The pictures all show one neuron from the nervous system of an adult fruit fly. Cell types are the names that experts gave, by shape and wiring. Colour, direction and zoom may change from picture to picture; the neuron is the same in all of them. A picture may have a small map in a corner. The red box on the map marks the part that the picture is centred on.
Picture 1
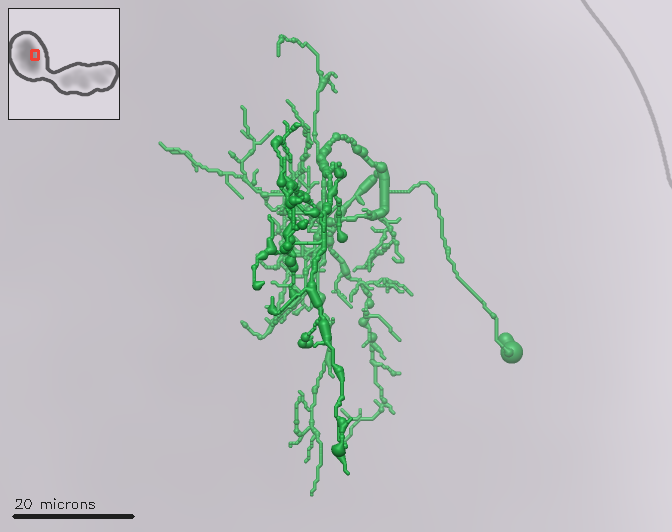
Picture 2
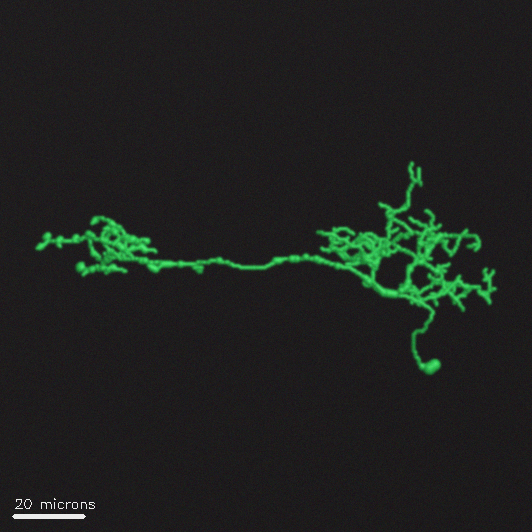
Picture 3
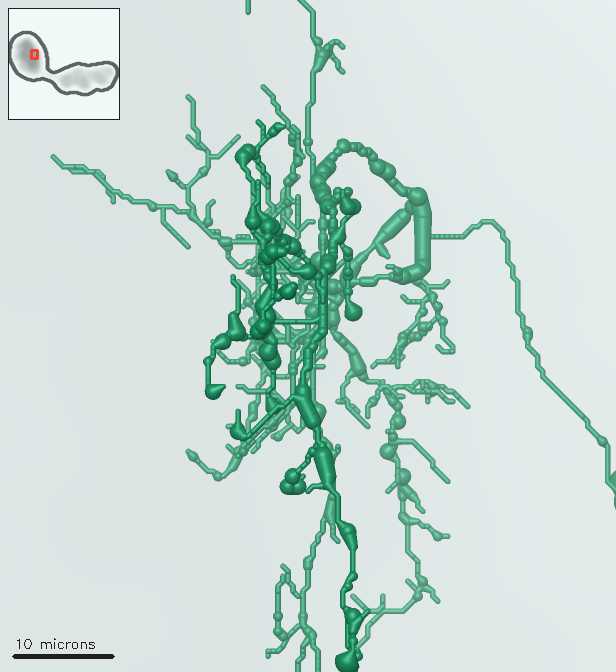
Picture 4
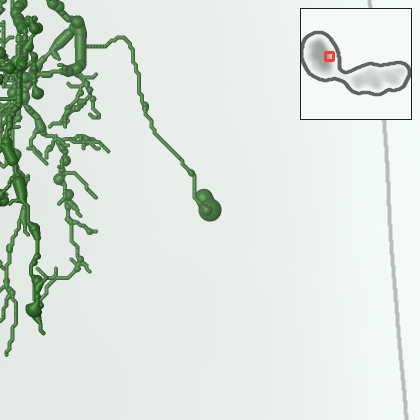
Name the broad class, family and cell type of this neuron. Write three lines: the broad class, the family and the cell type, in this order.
central-brain intrinsic neuron
hemilineage DM6_posterior
PS285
